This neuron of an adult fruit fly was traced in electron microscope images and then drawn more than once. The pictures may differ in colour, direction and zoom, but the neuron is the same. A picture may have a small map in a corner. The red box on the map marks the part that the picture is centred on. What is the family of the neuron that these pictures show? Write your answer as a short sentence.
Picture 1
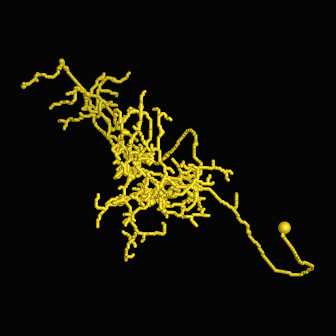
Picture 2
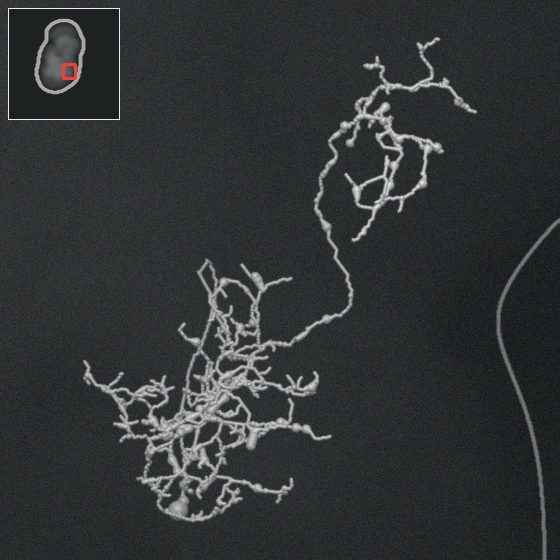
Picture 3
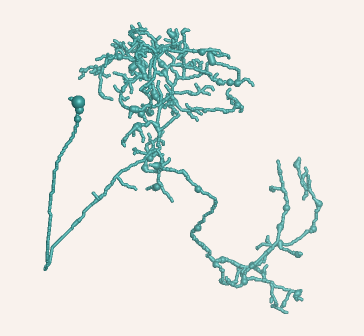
The family is hemilineage LHp1.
